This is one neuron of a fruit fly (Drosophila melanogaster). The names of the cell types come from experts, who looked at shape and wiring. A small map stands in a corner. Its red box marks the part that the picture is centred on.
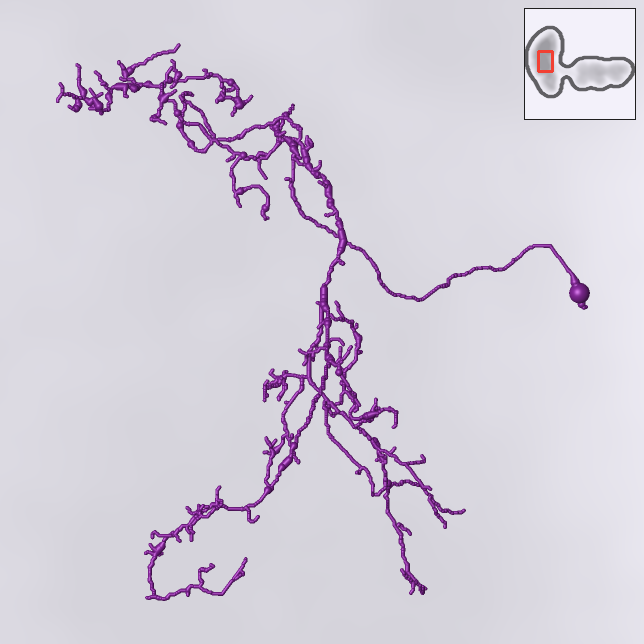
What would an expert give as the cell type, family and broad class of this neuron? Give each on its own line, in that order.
SMP410
hemilineage DM4_dorsal
central-brain intrinsic neuron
